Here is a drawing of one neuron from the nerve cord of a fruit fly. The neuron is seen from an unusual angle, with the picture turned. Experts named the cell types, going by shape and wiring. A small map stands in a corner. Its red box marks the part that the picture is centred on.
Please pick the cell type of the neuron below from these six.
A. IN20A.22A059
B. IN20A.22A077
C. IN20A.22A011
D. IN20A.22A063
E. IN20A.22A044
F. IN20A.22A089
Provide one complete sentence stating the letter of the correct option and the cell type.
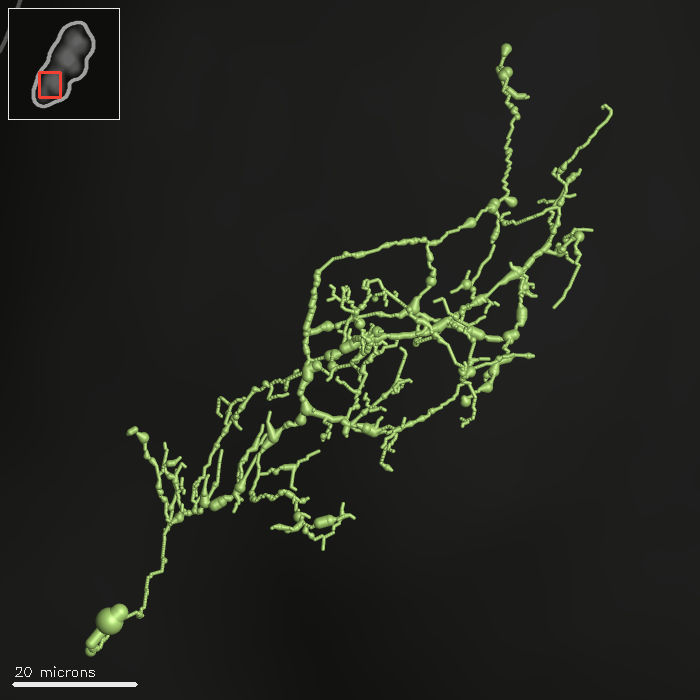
Regarding cell type, the neuron matches IN20A.22A059, option A.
